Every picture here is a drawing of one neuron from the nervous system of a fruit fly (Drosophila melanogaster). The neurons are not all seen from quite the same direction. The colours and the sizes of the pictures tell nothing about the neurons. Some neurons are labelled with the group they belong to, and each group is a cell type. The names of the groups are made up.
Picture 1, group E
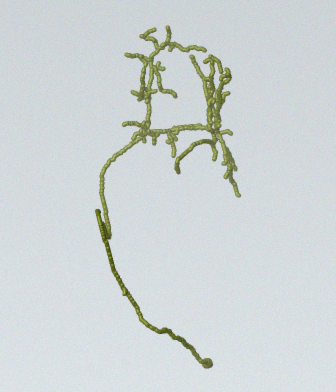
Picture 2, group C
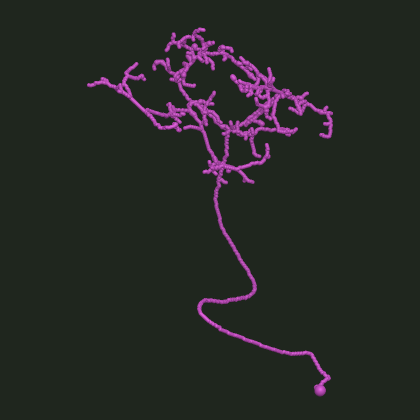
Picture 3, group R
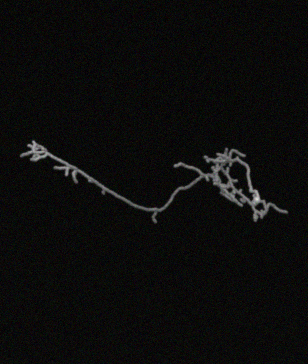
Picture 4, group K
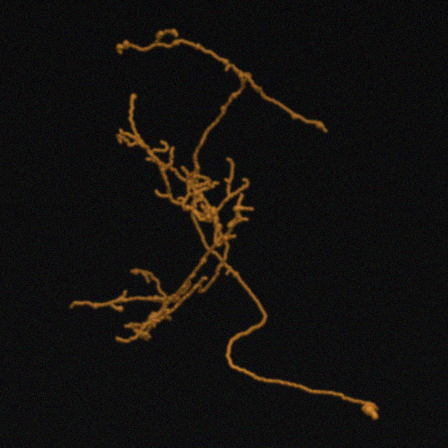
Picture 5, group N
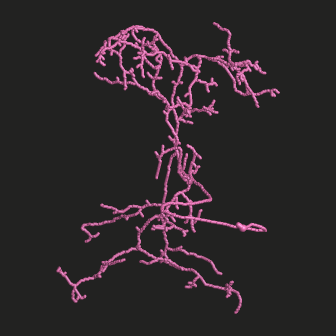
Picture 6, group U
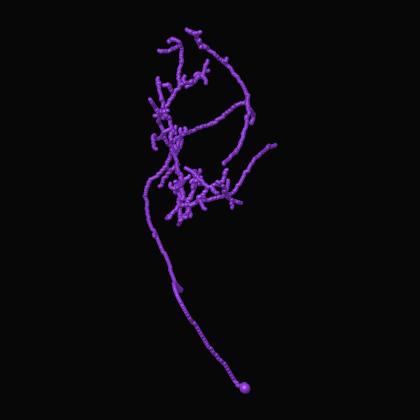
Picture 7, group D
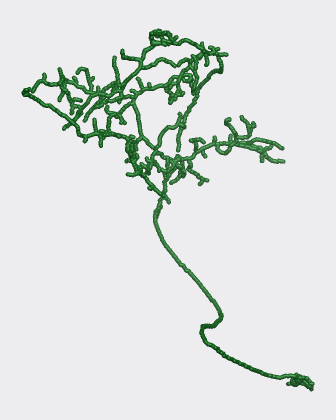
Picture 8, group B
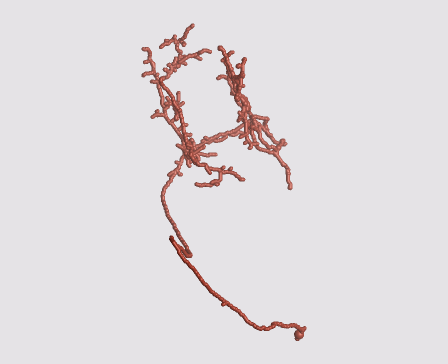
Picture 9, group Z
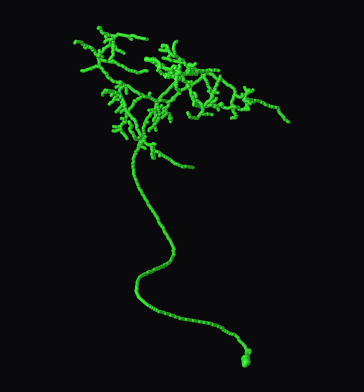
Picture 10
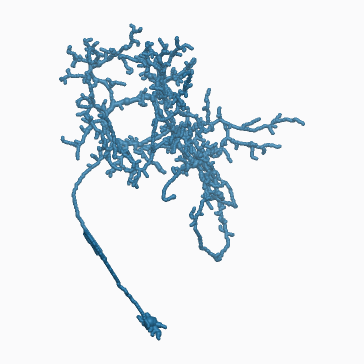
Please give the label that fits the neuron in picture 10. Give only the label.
group N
